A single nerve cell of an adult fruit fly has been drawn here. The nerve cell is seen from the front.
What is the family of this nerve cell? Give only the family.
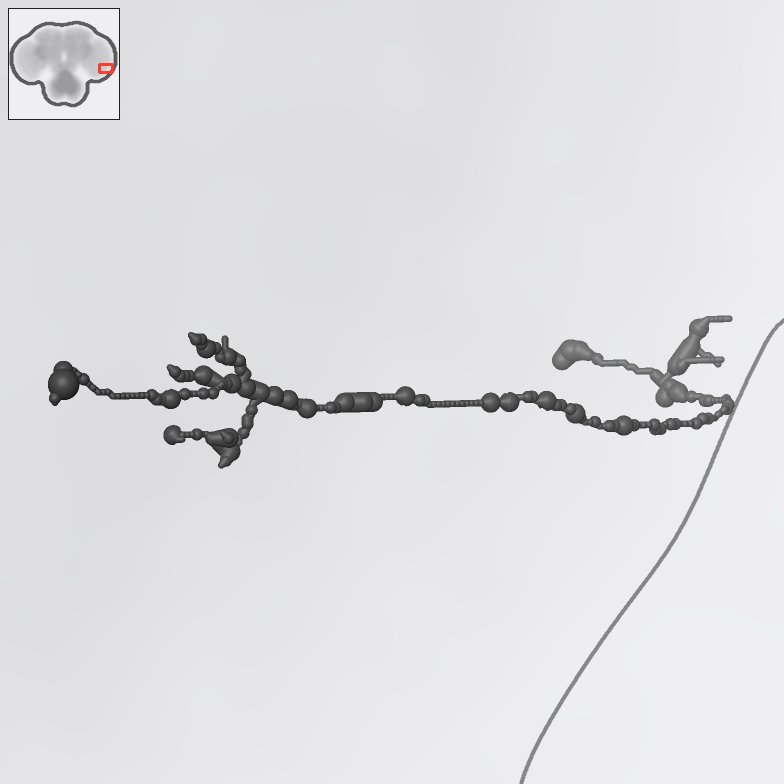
L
